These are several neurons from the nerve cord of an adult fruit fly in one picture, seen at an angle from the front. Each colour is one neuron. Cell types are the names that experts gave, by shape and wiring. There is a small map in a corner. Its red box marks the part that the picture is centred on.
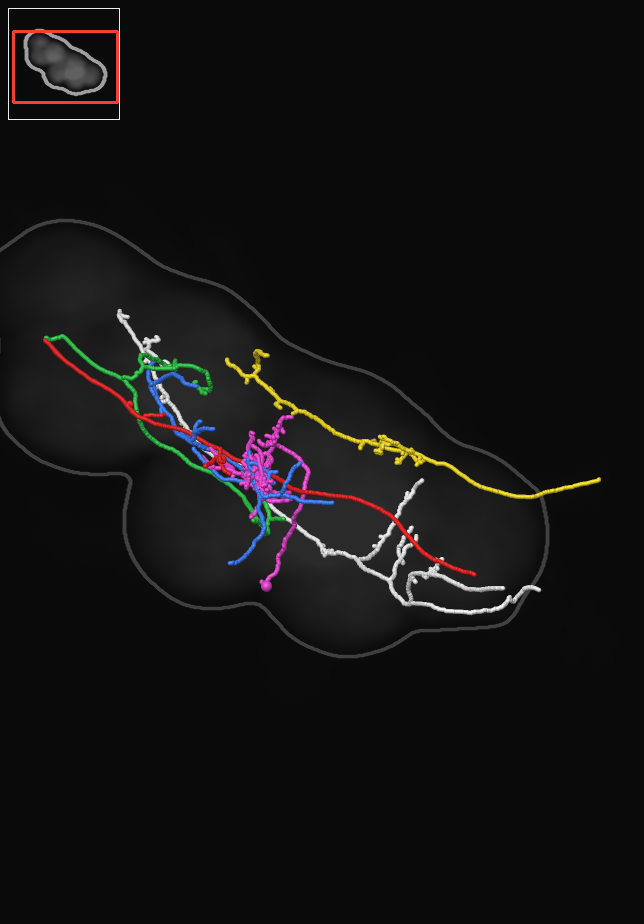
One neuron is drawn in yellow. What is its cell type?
SNpp08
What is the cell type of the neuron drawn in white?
SAxx02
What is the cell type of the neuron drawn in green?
SNpp21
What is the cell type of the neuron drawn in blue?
SNpp11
